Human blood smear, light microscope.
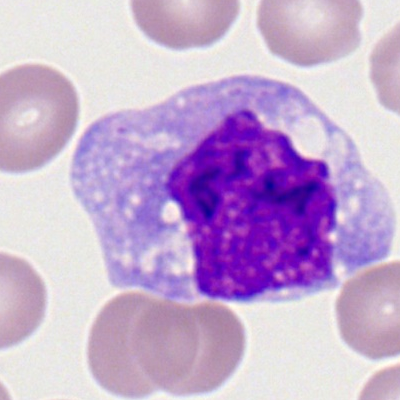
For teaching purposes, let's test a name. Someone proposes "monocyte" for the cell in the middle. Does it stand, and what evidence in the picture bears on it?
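Nucleus: irregular, folded contour with indentations. Outline: irregular, with several blunt angular bulges. Cytoplasm: abundant, pale grey-blue, covering more area than the nucleus, with many small clear vacuoles scattered through it and no coarse orange granules.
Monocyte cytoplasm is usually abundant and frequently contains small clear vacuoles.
Abundant cytoplasm and vacuoles here: for monocyte.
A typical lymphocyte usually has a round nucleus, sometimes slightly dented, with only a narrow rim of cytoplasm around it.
Folded nucleus and abundant cytoplasm here: against lymphocyte. Verdict: monocyte.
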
